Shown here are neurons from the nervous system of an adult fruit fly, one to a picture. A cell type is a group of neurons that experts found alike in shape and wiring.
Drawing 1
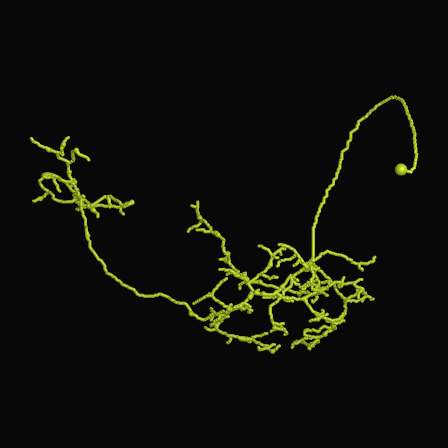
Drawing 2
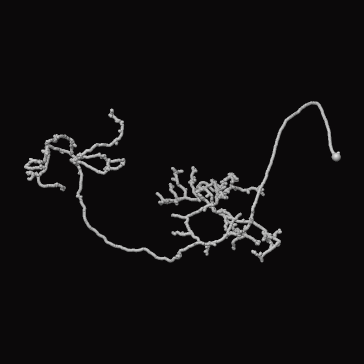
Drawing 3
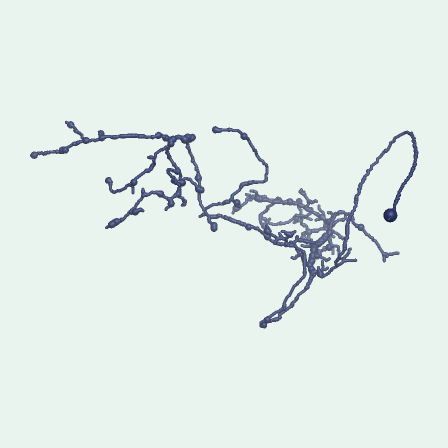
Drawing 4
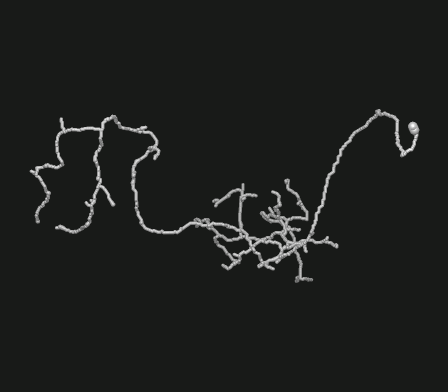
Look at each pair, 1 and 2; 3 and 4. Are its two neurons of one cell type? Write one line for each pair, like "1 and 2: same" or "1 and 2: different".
1 and 2: different
3 and 4: same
